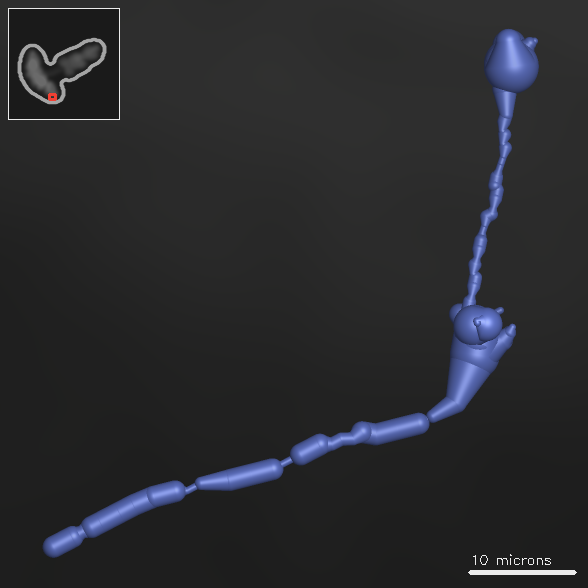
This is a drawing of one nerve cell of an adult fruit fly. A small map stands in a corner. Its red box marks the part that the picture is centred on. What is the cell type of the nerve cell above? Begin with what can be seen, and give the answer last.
It is in the brain and does not reach the nerve cord. By the scale bar it is about 50 microns tall in this view. It has a dozen or fewer branch ends. Its broad class is optic-lobe intrinsic neuron. Its cell type is L1.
